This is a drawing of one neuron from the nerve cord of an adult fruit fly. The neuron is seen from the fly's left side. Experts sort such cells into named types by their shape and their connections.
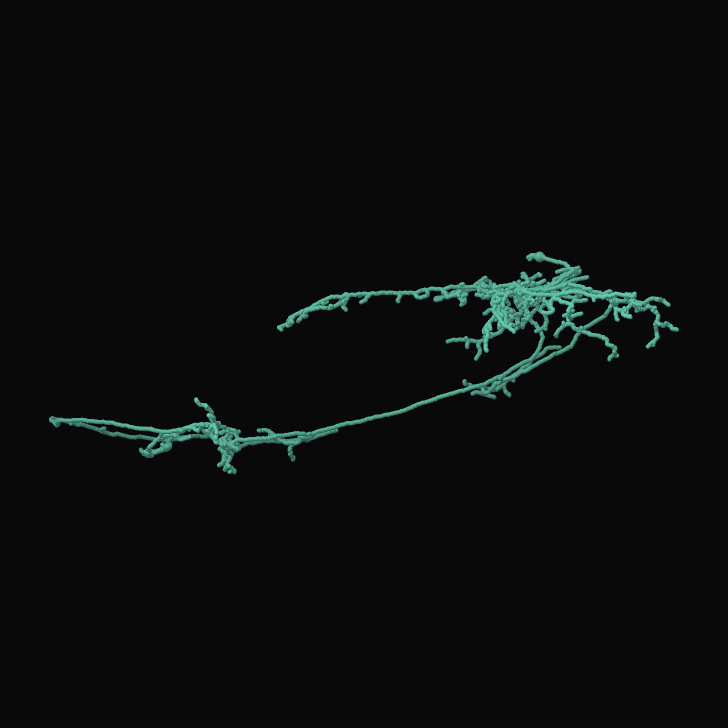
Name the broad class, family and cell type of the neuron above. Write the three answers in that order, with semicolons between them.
nerve-cord intrinsic neuron; hemilineage 17B; IN17B014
